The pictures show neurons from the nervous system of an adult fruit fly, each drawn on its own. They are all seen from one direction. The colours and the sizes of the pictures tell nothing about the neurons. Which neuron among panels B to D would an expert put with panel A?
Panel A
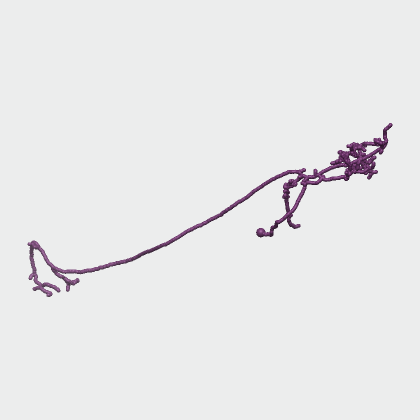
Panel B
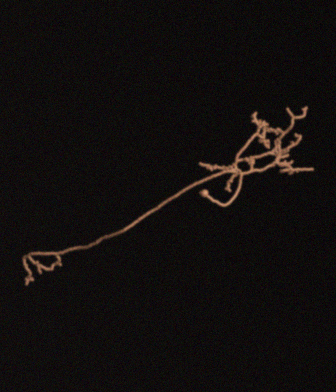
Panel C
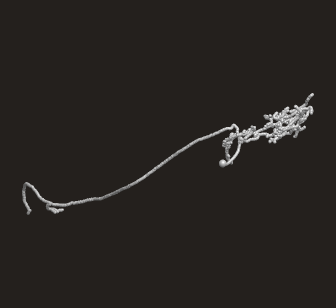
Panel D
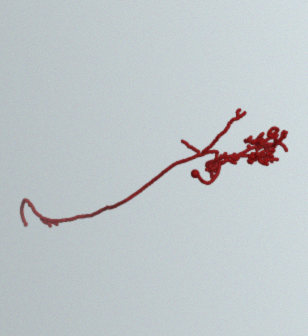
Panel C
